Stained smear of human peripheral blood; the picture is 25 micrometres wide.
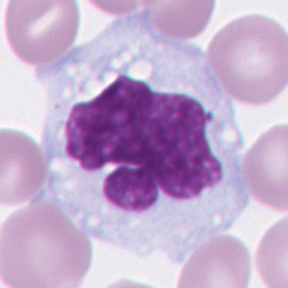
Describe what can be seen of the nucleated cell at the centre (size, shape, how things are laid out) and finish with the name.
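First, the outline: irregular and slightly angular rather than a smooth circle. Next, the cytoplasm: abundant and pale grey-blue on all sides of the nucleus. It holds many small clear vacuoles, most numerous above the nucleus, but no coarse or brightly coloured granules. Finally, the nucleus: about 14 by 11 micrometres. This is a monocyte.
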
